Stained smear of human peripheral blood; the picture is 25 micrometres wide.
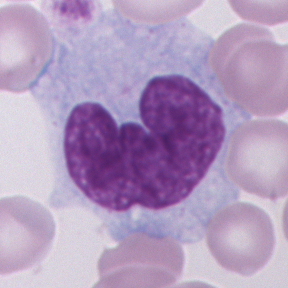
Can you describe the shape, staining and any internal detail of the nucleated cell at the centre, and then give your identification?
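The outline of the cell at the centre is irregular, with flattened, angular stretches instead of a smooth circle. Its nucleus folds around a notch opening toward the top of the picture. Pale grey-blue cytoplasm carries only fine, faint pinkish dust-like granules. This is a monocyte.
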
